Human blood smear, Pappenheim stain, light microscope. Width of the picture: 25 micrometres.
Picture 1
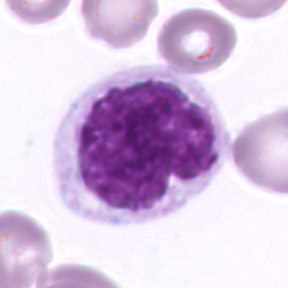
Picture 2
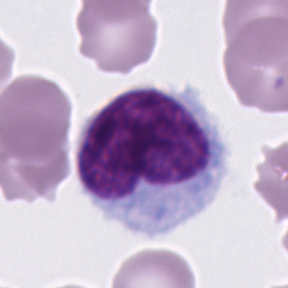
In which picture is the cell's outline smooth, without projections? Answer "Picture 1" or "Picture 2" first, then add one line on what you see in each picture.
Picture 1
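Picture 1: The cell's outline is smooth and round to slightly oval.
Picture 2: The cell outline is roughly round with a finely ragged, fuzzy edge.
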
